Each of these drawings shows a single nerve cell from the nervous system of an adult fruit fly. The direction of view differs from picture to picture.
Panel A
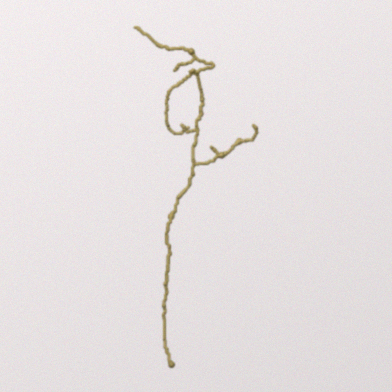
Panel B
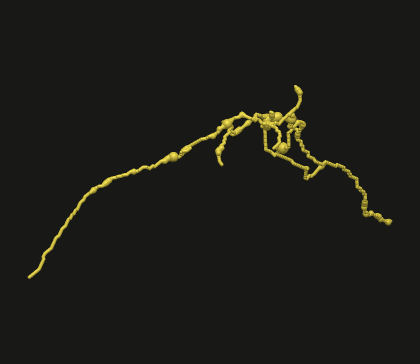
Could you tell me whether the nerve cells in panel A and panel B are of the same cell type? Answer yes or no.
yes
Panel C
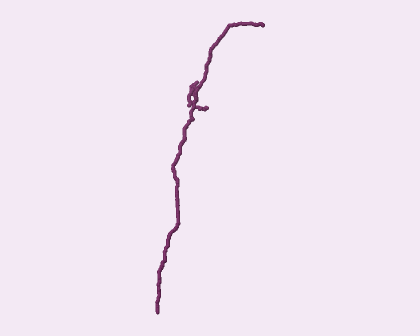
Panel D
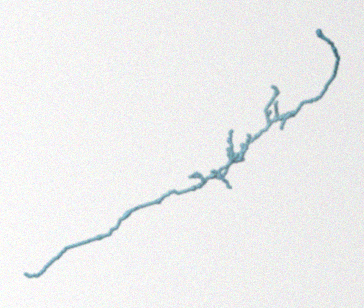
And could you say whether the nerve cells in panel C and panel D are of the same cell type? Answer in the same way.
yes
